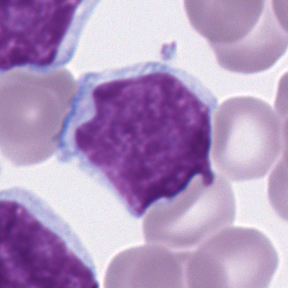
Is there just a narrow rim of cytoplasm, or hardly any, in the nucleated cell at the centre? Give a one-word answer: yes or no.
Yes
